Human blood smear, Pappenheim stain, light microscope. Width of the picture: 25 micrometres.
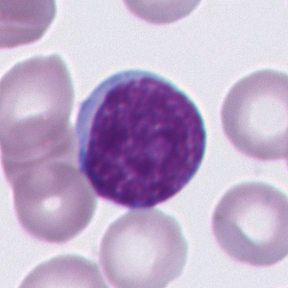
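Myeloblast, about 12 micrometres across, with a round nucleus of about 11 micrometres that fills about 80% of the cell's area. In this myeloblast the nucleus forms a single mass, neither lobed nor indented. Its cytoplasm is pale blue and reduced to a thin rim, widest on the left side of the cell.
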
